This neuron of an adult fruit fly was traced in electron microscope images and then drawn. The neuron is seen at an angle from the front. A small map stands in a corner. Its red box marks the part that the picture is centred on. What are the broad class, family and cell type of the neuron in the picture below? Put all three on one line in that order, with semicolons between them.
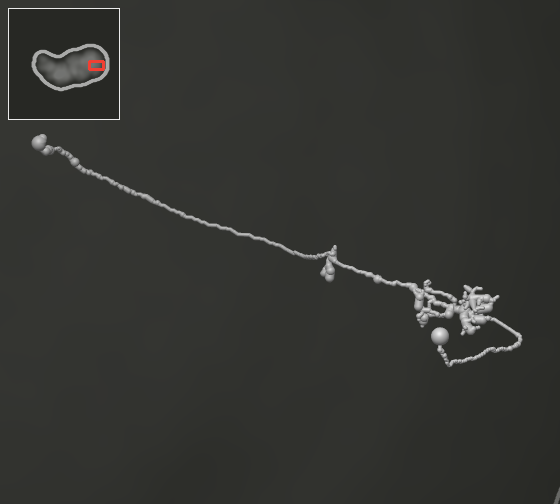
optic-lobe intrinsic neuron; Tm; Tm2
